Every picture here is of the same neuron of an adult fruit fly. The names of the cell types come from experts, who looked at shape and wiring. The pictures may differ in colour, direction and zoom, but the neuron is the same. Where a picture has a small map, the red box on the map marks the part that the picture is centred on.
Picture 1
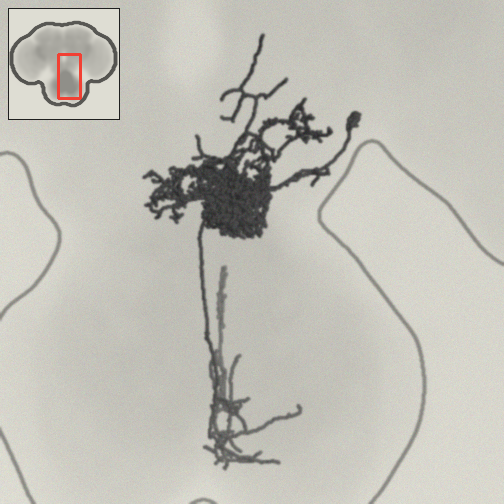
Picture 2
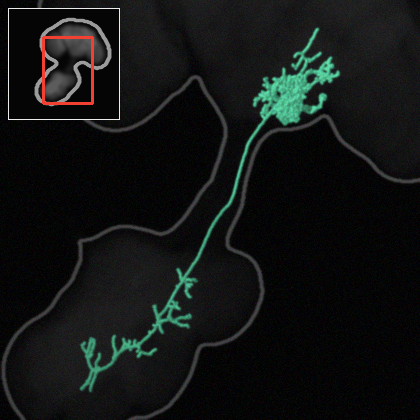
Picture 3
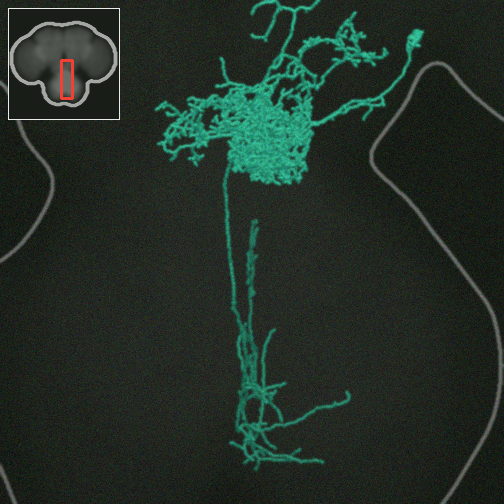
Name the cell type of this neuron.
DNg87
